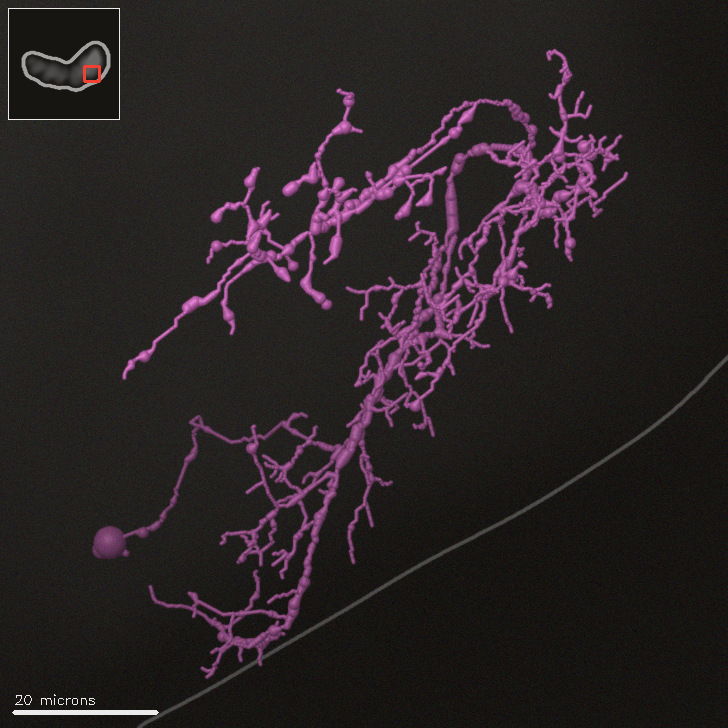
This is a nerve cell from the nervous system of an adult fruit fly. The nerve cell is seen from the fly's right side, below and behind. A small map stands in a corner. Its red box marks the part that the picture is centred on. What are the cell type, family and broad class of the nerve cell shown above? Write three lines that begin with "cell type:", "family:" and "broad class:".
cell type: GNG240
family: hemilineage TRdl_b
broad class: central-brain intrinsic neuron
